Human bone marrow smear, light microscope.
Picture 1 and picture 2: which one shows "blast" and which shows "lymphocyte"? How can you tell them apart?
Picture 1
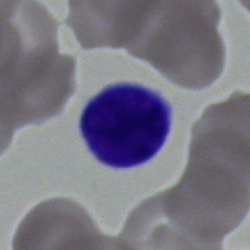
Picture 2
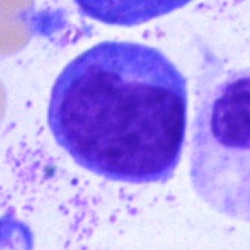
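Picture 1 is the lymphocyte, and picture 2 is the blast. The main difference is the cytoplasm: around the lymphocyte there's little or none to see, while the blast keeps a narrow, deep blue rim, its nucleus filling most of the cell. The lymphocyte's chromatin is also dense and dark blue-purple throughout. Otherwise they're alike: both have smooth outlines, the blast's rounded and the lymphocyte's without projections, and neither shows any granules.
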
